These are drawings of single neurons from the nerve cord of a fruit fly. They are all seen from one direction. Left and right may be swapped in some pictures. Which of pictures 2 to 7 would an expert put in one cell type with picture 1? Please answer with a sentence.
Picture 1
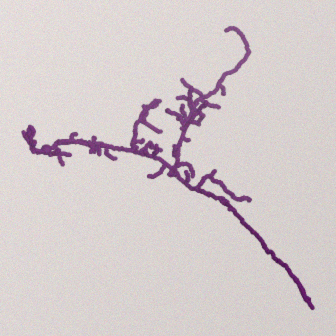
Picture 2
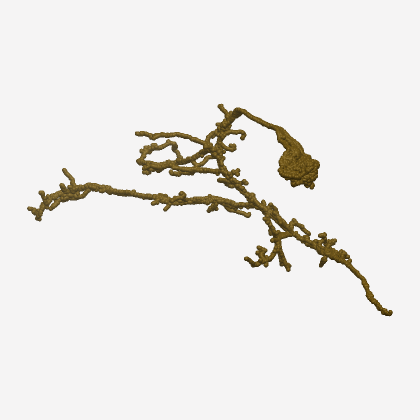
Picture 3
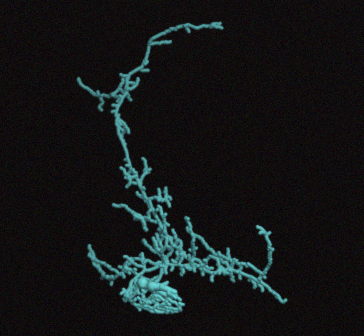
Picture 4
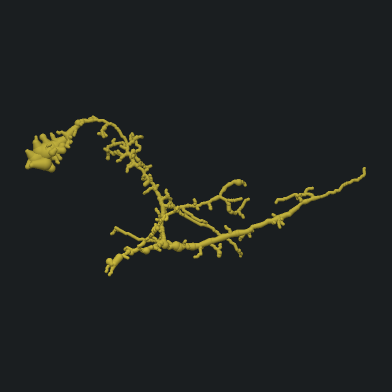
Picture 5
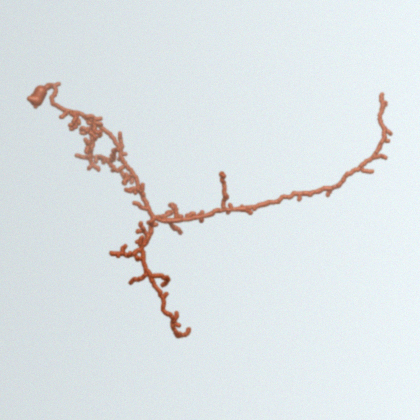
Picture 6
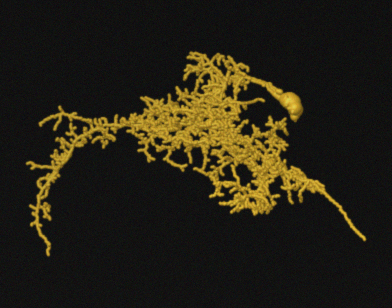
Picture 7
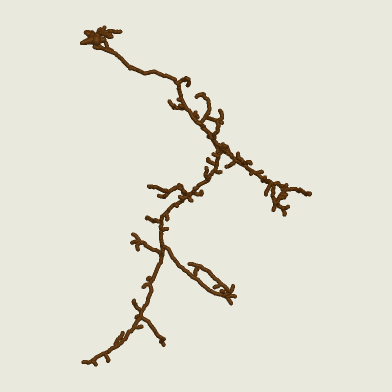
Picture 2, picture 4 and picture 5 are of the same cell type.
